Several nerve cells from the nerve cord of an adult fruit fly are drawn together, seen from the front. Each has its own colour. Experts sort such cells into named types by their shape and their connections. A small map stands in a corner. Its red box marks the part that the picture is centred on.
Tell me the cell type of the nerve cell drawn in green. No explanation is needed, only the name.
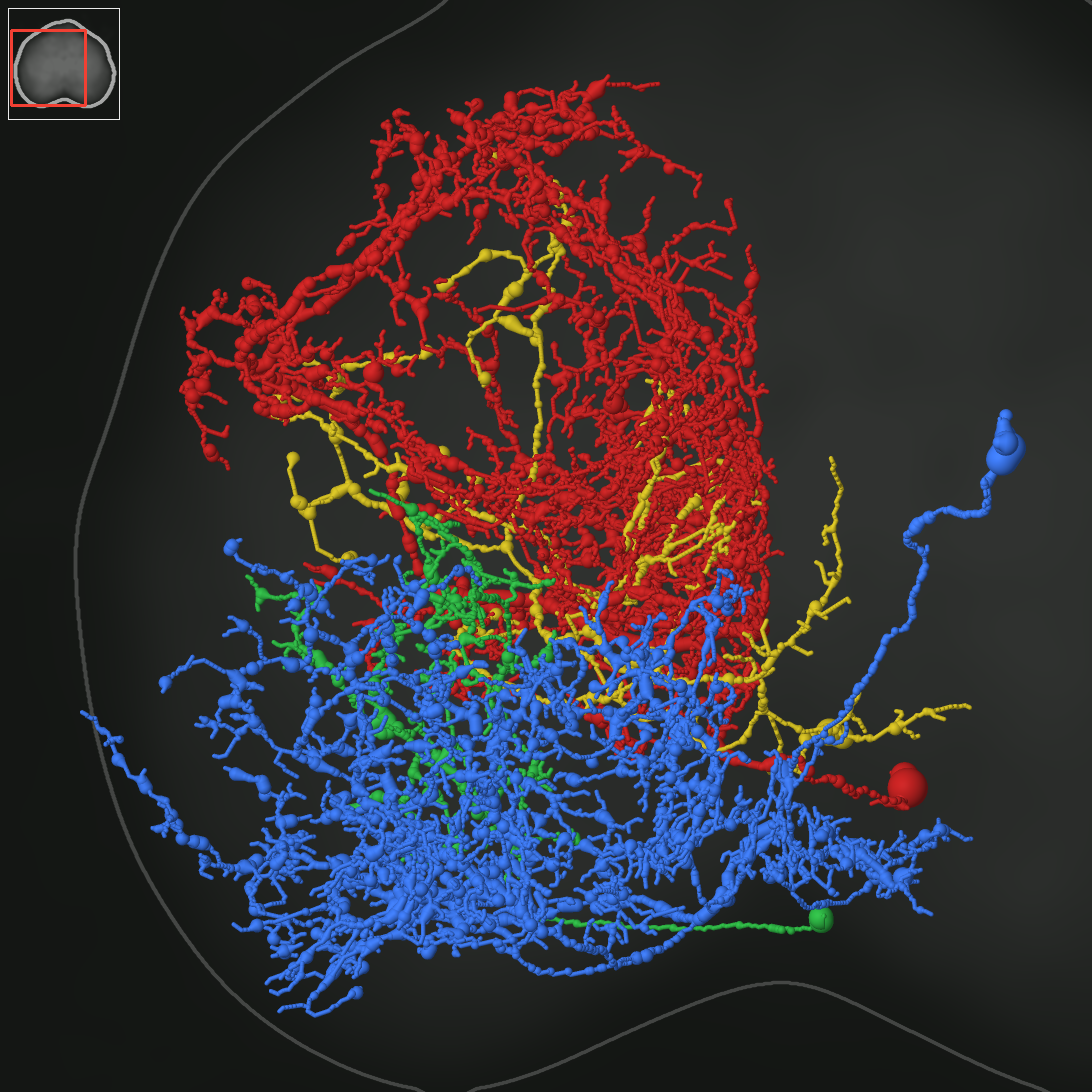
IN14A044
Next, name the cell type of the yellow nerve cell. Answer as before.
IN14A025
